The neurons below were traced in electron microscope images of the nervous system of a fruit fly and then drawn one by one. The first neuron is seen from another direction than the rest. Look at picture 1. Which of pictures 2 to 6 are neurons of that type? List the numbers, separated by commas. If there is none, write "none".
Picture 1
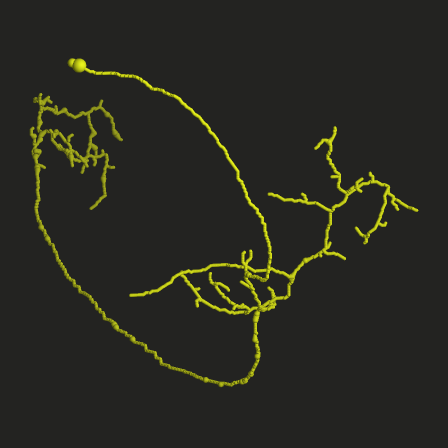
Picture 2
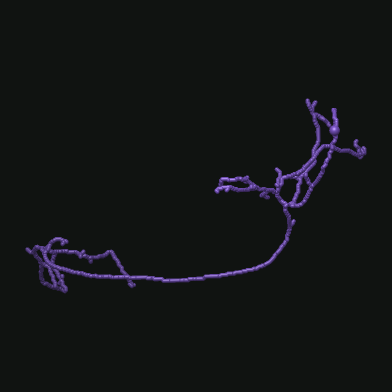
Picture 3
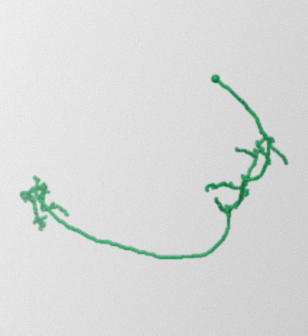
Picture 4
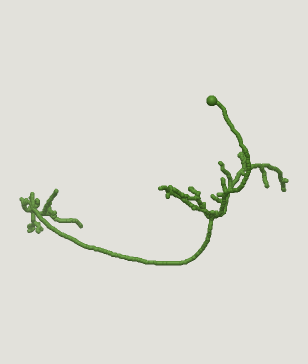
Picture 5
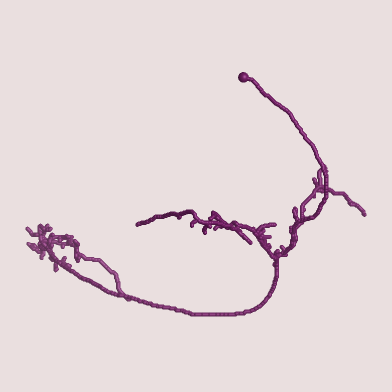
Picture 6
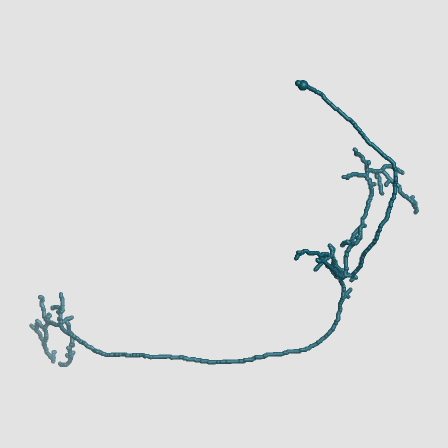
2, 3, 4, 5, 6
